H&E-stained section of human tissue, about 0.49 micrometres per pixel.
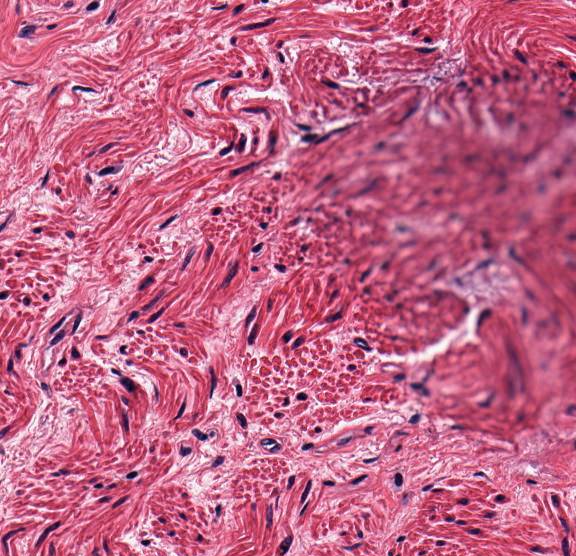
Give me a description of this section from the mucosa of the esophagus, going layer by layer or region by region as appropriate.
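Interlacing bundles of spindle cells occupy the entire field, running in many different directions. The smooth muscle cells carry elongated nuclei with blunt ends, set in deep pink cytoplasm. In the lower middle, bundles cut in cross-section show as clusters of small round pink profiles. Nuclear size and shape are similar throughout.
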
